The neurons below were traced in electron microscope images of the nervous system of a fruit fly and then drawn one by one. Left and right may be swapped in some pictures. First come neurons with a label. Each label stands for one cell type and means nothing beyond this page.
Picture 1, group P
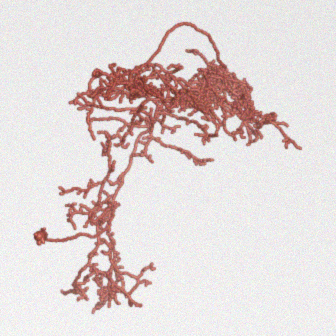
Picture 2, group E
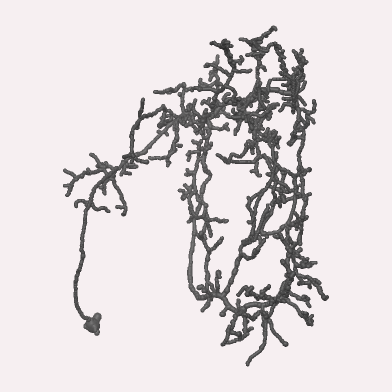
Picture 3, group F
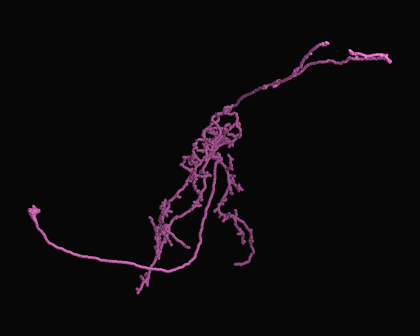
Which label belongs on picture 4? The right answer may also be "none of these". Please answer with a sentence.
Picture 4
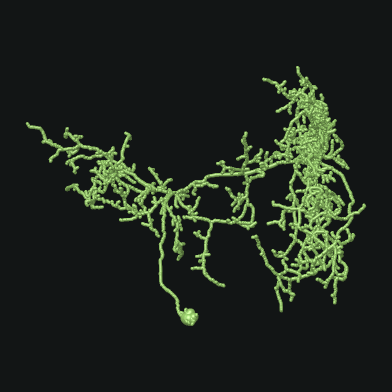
It belongs to group P.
